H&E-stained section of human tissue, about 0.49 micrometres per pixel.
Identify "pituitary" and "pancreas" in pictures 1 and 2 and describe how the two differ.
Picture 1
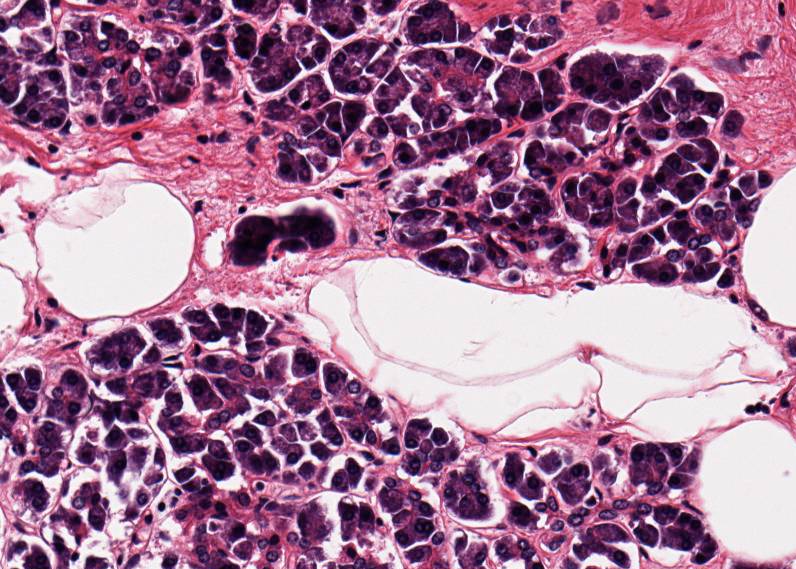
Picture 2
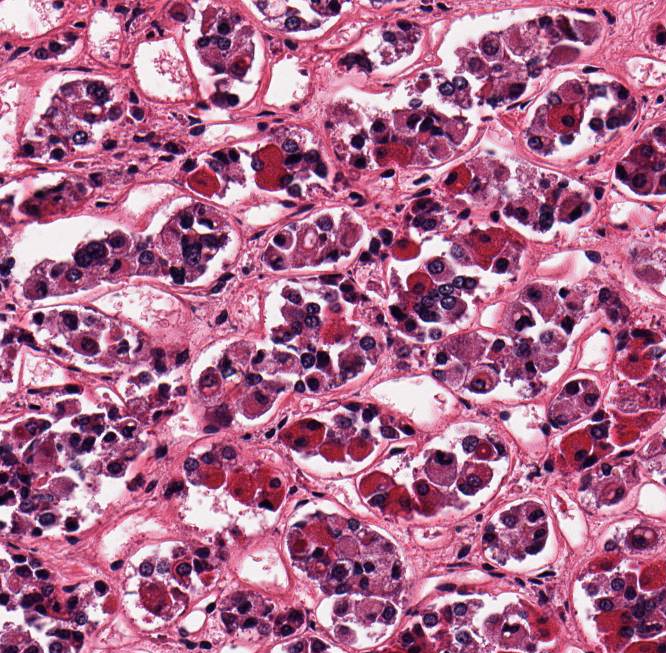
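The pancreas appears in picture 1, the pituitary in picture 2. Pancreatic lobules are made of many small rounded acini packed close together. In the pituitary, rounded nests fill the whole field, each enclosed by thin pink septa. The acinar cells have dark purple, granular cytoplasm and round nuclei placed toward the base of each cell. In the pituitary, cells with deep red cytoplasm are scattered singly and in small groups through nests across the field, and most nuclei within the nests are round and darkly stained. The pituitary septa contain flattened, elongated nuclei. Large, empty-looking fat cells lie at the left edge, the right edge and the lower right of the pancreas field.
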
